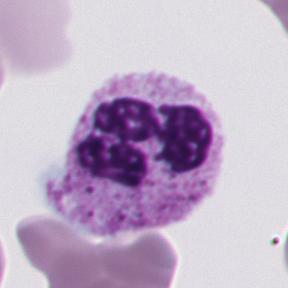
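Segmented neutrophil, centre of a stained human peripheral blood smear. Nucleus in three separate lobes; chromatin dark purple, coarsely clumped. Cytoplasm filled with fine pinkish-violet granules, a few darker violet ones scattered through its lower half.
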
